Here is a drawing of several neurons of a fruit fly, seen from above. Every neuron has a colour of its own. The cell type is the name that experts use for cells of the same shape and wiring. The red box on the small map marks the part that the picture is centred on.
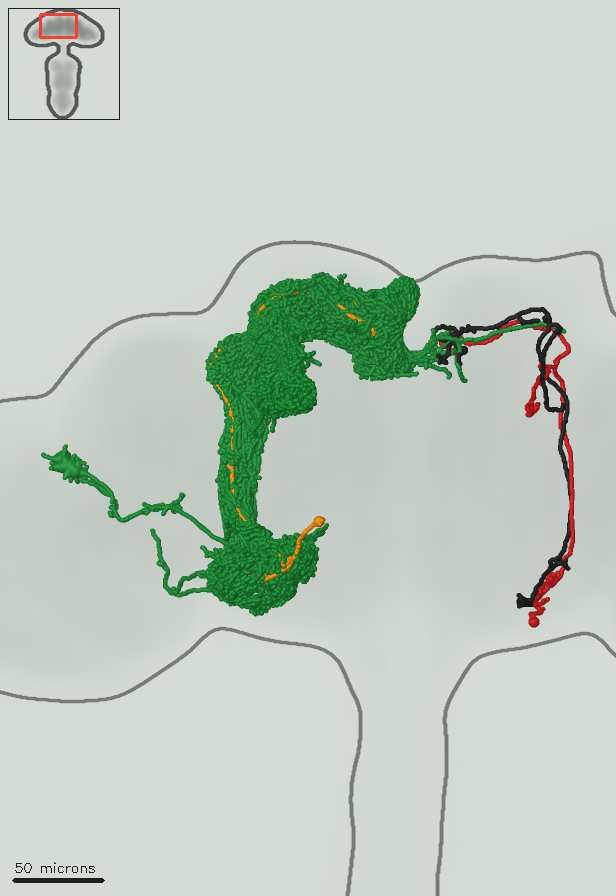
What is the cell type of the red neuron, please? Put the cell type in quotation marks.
"KCab-m"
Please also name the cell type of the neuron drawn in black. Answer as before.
"KCa'b'-ap1"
